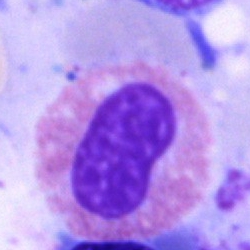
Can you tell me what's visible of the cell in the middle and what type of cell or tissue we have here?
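This cell has a round outline. Its chromatin is dark purple and clumped, broken by scattered paler patches. Abundant pink cytoplasm forms a wide rim all around the nucleus. The cell is an eosinophil.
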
